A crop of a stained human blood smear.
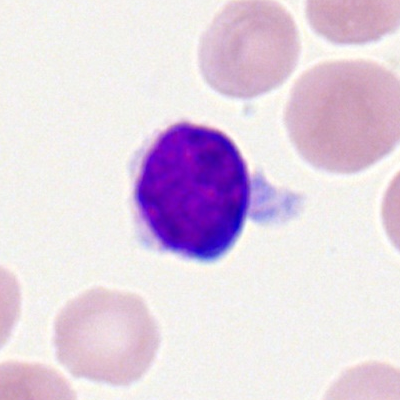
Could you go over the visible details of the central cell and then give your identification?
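Chromatin: dense, dark purple, coarse and clumped. Nucleoli: none prominent. Cytoplasm: thin pale blue rim around the nucleus, with a small pale blue tag jutting out on the right side. Lymphocyte.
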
